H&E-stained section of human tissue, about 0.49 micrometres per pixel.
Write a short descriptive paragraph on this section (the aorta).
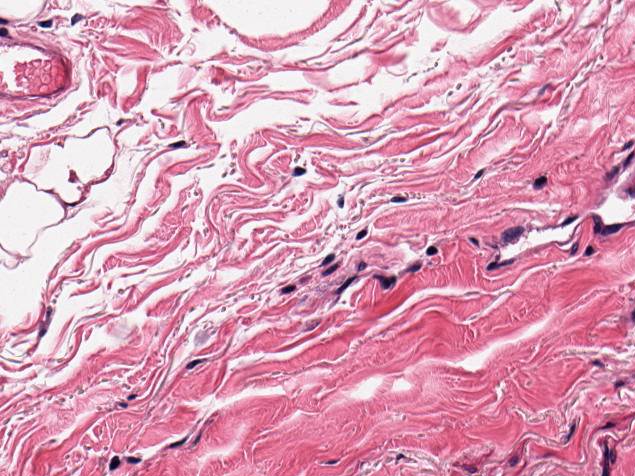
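First, orientation and fibre: wavy bundles of pink collagen fill most of the field, running mainly diagonally from lower left to upper right. Second, density: bundles are thicker and more tightly packed in the lower right than in the loose upper left. Third, cells: scattered nuclei between bundles are small, dark, spindle-shaped and sparse against the fibre.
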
